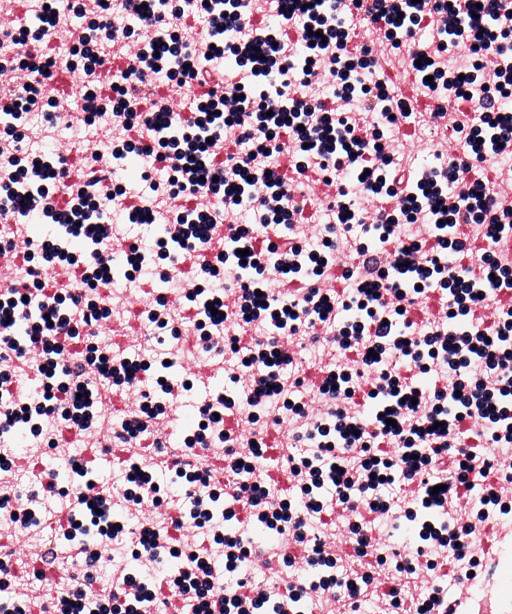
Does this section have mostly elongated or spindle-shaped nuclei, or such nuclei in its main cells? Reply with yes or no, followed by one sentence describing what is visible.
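No. Most nuclei are small, round and uniformly dark purple.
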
